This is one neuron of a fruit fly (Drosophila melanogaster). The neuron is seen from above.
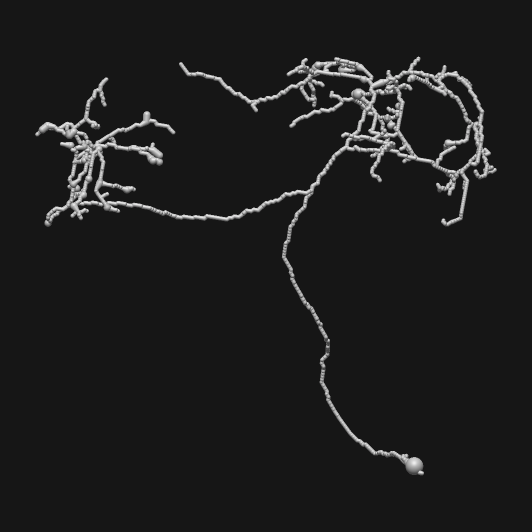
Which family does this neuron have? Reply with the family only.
hemilineage LHa1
